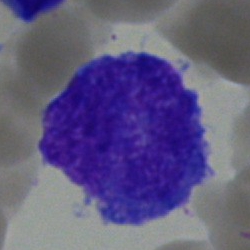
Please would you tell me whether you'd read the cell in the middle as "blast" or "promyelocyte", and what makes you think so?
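I'd call it a blast rather than a promyelocyte. Dark purple staining fills almost the whole cell, and I find no distinct pale rim of cytoplasm. The chromatin looks mottled to me, with paler patches scattered through the purple. Overall, the cell stains a deep violet-blue. Small ragged tags project from its edge, most noticeably along the lower and right borders.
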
